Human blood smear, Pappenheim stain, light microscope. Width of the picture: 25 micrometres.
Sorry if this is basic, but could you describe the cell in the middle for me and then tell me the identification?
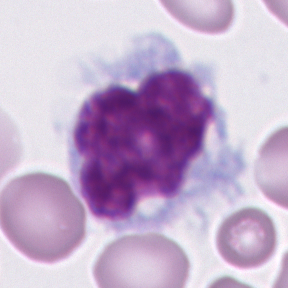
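Fine, hair-like wisps break up the cell border, most plainly along the top and right side. Its chromatin is dark purple and coarsely clumped. The cytoplasm is pale greyish blue, and no distinct granules are seen in it. The cell is a hairy cell.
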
